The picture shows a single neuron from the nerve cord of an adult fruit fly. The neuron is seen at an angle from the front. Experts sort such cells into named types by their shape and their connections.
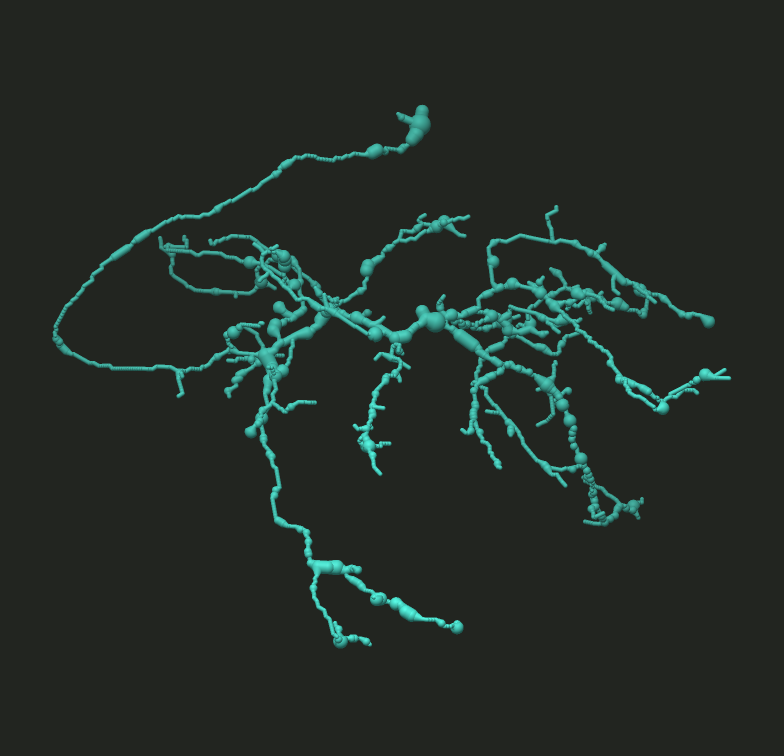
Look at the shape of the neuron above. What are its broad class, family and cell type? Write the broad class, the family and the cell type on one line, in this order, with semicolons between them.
nerve-cord intrinsic neuron; hemilineage 11B; IN11B023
